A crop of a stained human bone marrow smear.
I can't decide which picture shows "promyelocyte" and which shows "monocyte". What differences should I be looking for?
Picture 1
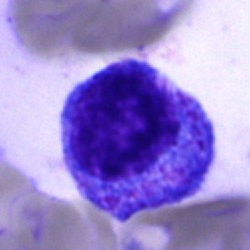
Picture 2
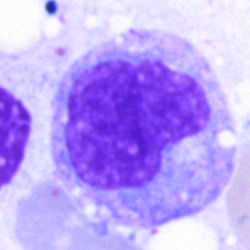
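The promyelocyte is in picture 1, the monocyte in picture 2. The monocyte's nucleus has a notch indenting its right side.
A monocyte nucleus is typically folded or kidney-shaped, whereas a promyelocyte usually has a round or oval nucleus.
Its chromatin is finely granular and lacy rather than coarsely clumped. The promyelocyte has a roughly round outline with a small pointed tip at the bottom, and its cytoplasm forms a crescent along the lower right side of the nucleus. In the monocyte, the cytoplasm forms a moderate rim that is widest at the lower right of the nucleus. The cytoplasm is blue in the promyelocyte and pale grey-blue in the monocyte.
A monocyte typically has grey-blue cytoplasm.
Small clear vacuoles are scattered through the monocyte's cytoplasm, while no clear vacuoles are seen in the promyelocyte.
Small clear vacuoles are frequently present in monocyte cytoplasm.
Pale unnucleated cells lie above and below the promyelocyte, and part of another purple nucleus is cut off at the left edge of picture 2.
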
